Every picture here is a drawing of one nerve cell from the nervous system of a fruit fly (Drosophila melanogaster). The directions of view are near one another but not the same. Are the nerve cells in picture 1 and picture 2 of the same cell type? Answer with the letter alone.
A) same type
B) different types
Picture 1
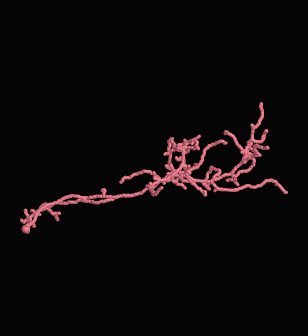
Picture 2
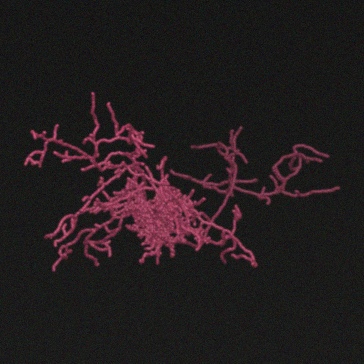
B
